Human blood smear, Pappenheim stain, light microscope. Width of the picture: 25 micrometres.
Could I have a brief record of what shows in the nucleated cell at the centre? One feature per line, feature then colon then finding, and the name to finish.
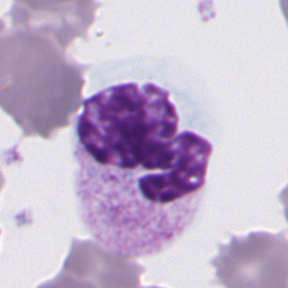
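Outline: round to oval, smooth
Nucleus: deeply indented, smaller lobe at lower right
Nuclear position: upper part of cell, lower part left to cytoplasm
Nucleoli: none visible
Name: segmented neutrophil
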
